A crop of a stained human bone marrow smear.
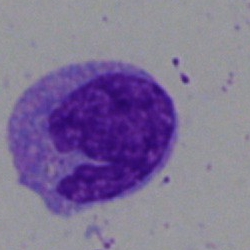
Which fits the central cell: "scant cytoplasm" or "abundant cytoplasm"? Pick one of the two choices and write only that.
Abundant cytoplasm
